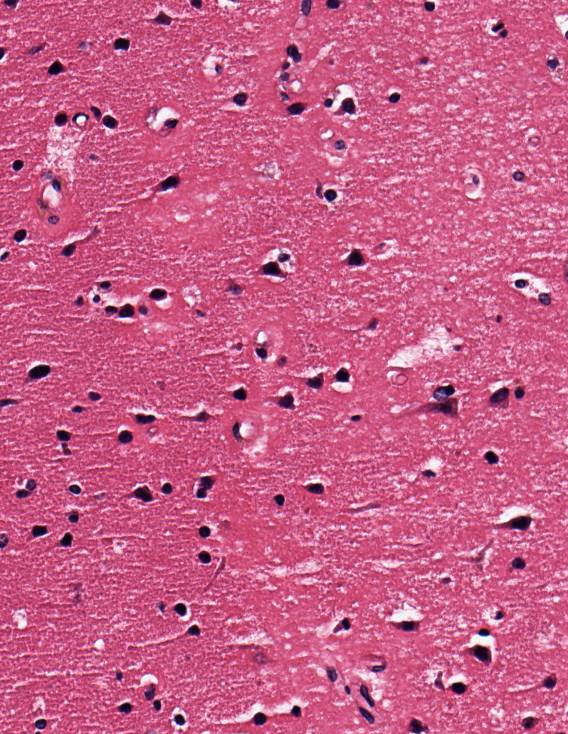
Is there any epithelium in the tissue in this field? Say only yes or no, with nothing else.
No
